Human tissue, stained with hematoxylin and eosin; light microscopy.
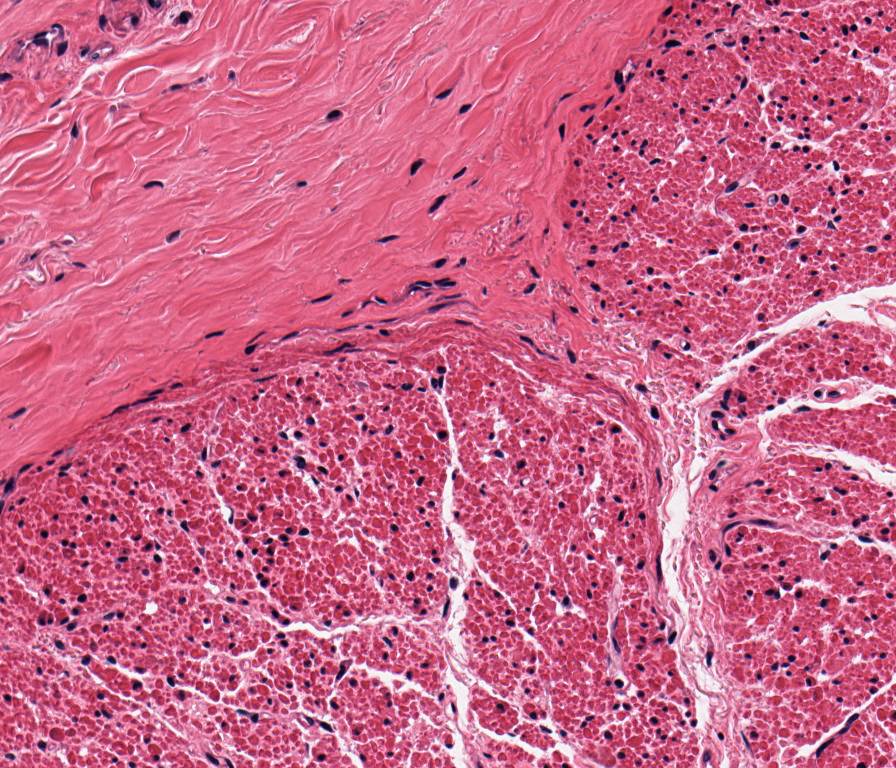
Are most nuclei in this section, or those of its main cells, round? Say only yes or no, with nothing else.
Yes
